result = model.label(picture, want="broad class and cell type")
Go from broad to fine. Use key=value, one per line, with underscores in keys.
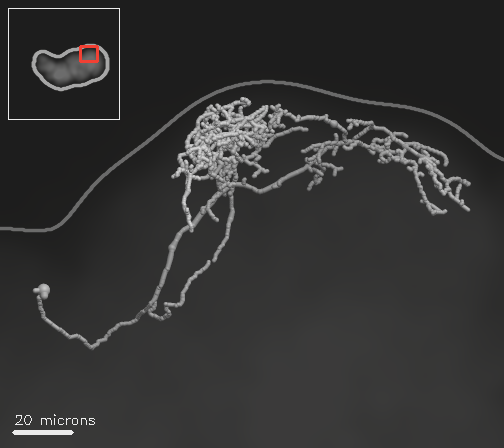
broad_class=central-brain intrinsic neuron
cell_type=SLP387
